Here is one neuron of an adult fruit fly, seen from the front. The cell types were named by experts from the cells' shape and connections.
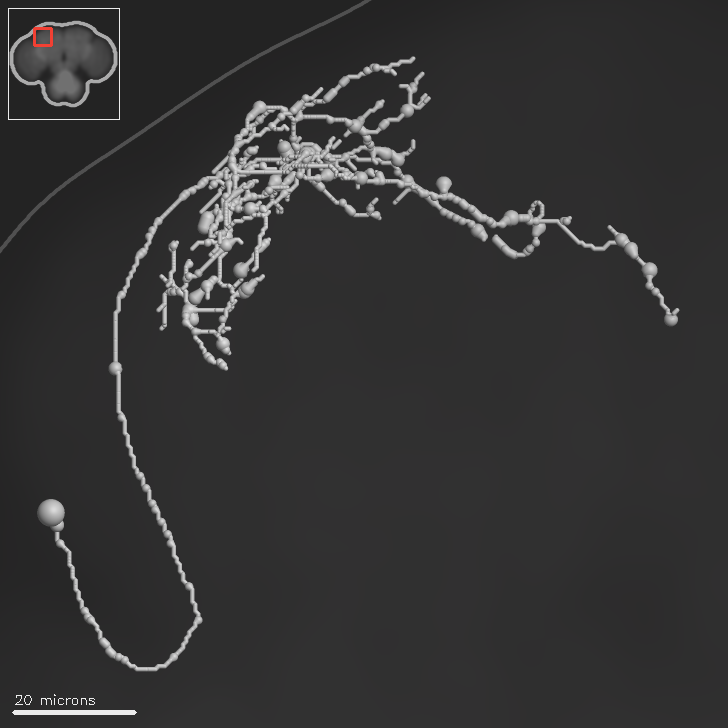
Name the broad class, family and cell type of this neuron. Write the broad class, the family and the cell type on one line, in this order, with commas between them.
central-brain intrinsic neuron, hemilineage SLPav2, CB1242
